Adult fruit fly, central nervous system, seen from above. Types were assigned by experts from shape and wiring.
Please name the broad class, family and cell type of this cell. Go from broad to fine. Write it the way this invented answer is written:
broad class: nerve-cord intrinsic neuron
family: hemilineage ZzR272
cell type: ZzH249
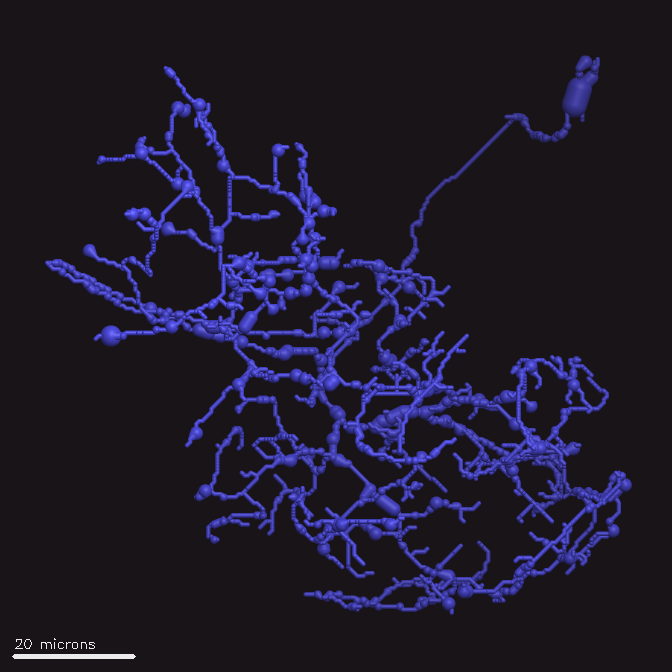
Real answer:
broad class: central-brain intrinsic neuron
family: hemilineage LHa1
cell type: CB1655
